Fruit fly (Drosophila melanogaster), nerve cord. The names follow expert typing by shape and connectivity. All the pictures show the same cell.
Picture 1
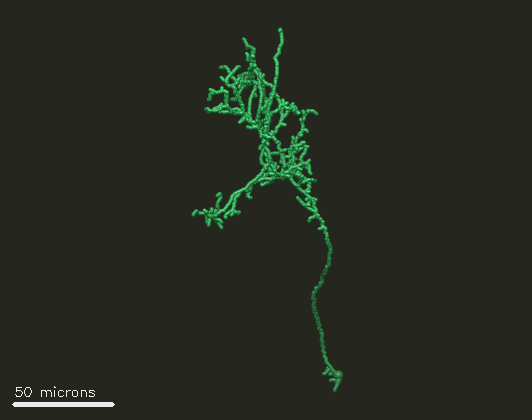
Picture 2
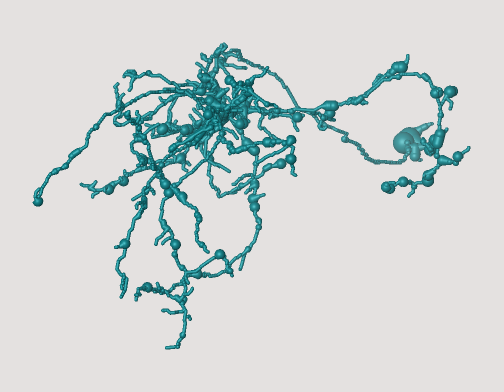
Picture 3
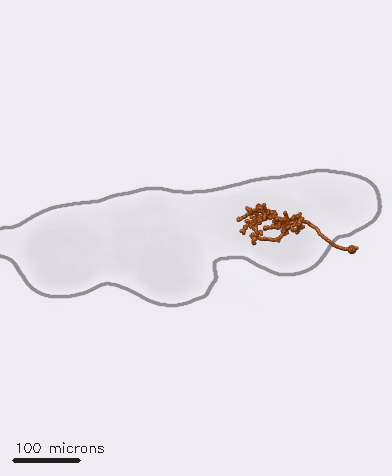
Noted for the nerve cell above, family: hemilineage 04B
